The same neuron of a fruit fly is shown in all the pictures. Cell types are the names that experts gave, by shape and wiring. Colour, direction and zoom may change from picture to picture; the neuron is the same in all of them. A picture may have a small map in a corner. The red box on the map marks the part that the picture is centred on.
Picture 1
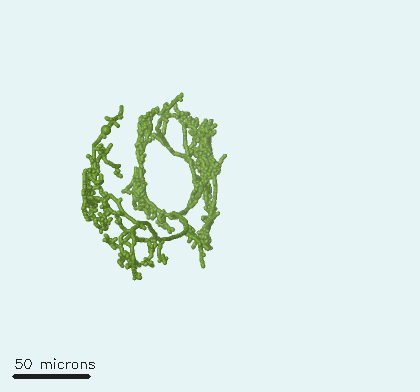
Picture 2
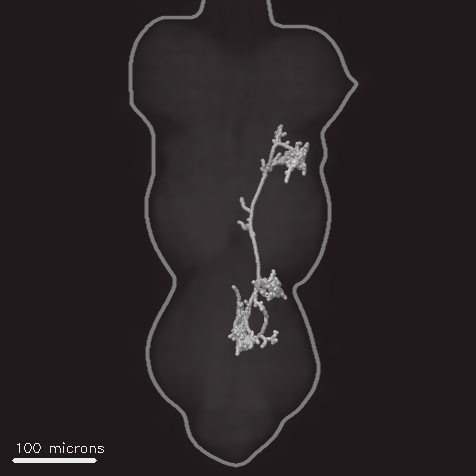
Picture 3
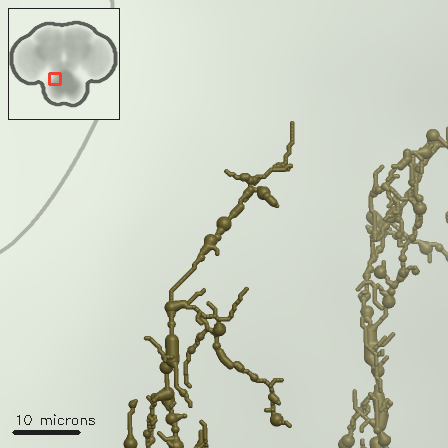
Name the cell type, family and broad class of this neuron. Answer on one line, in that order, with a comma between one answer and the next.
IN01A031, hemilineage 01A, nerve-cord intrinsic neuron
